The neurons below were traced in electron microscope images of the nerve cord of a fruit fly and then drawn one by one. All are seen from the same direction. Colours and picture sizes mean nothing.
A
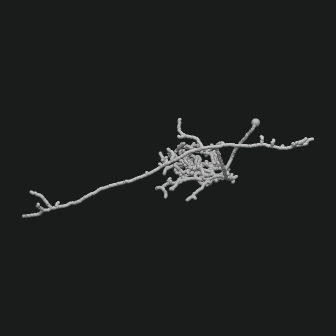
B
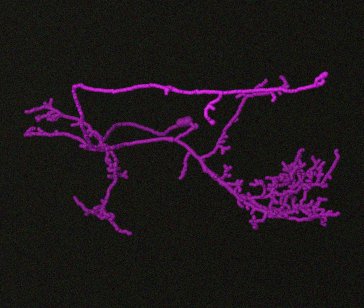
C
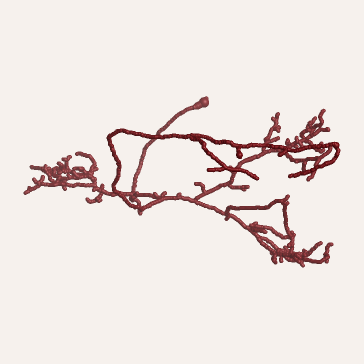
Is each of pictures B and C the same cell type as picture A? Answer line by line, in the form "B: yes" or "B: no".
B: no
C: no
